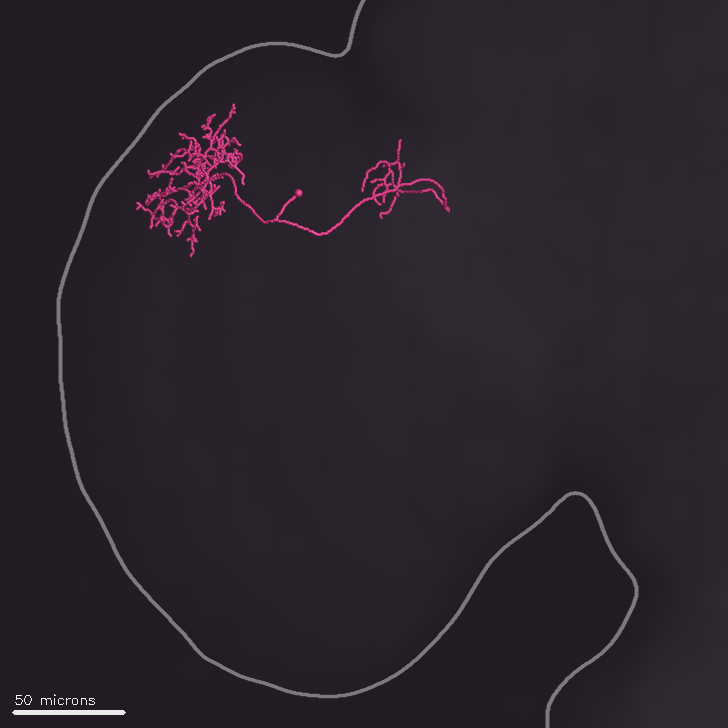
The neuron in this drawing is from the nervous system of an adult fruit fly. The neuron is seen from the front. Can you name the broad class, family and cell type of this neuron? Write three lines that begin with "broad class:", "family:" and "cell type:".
broad class: optic-lobe intrinsic neuron
family: MeLo
cell type: MeLo2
